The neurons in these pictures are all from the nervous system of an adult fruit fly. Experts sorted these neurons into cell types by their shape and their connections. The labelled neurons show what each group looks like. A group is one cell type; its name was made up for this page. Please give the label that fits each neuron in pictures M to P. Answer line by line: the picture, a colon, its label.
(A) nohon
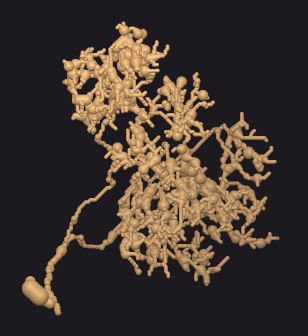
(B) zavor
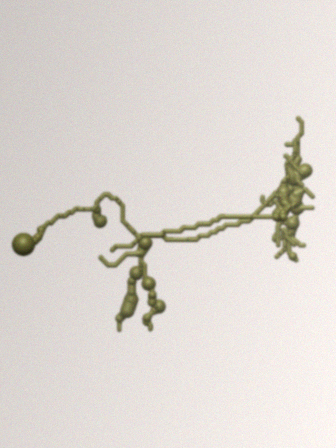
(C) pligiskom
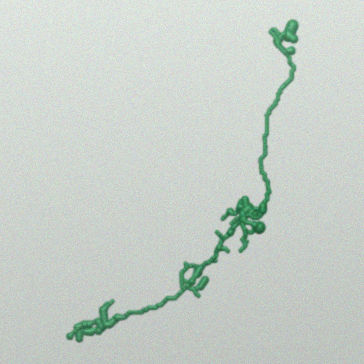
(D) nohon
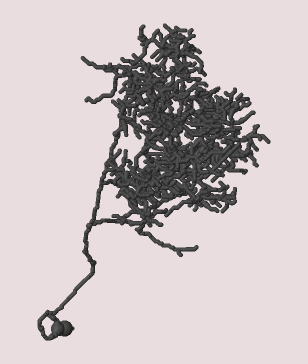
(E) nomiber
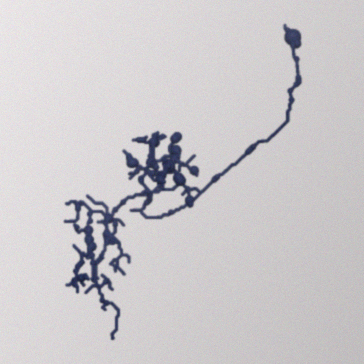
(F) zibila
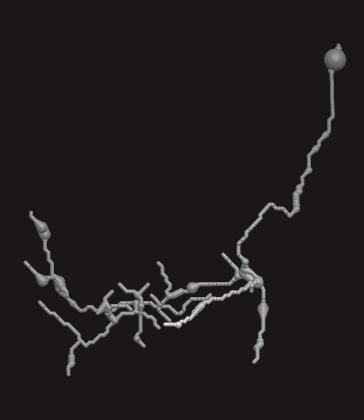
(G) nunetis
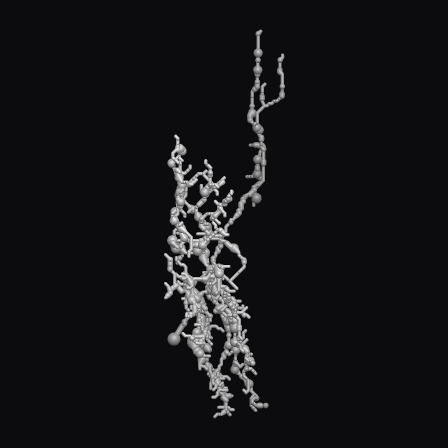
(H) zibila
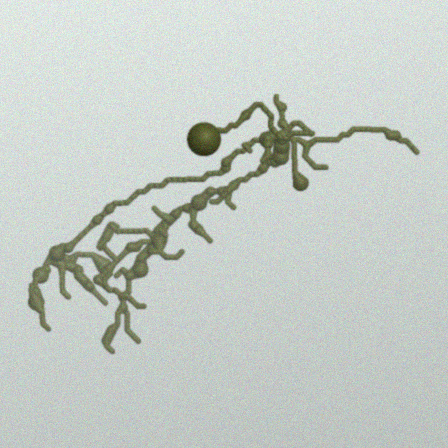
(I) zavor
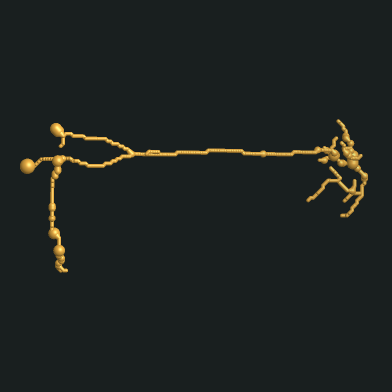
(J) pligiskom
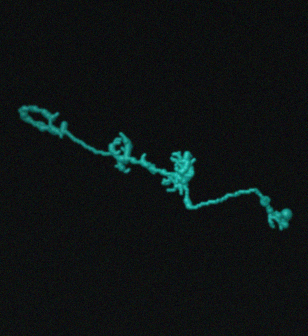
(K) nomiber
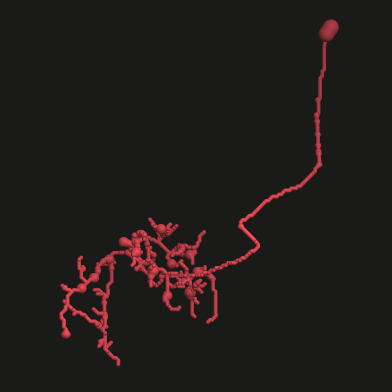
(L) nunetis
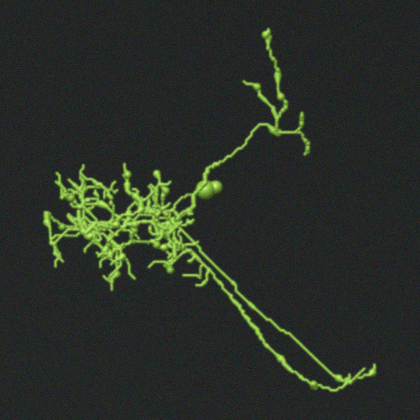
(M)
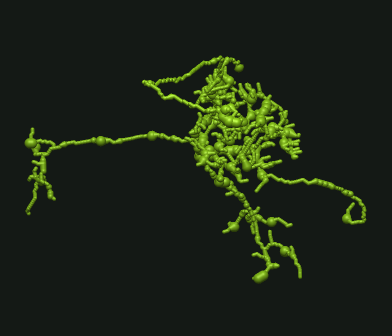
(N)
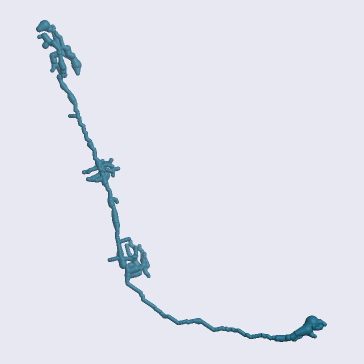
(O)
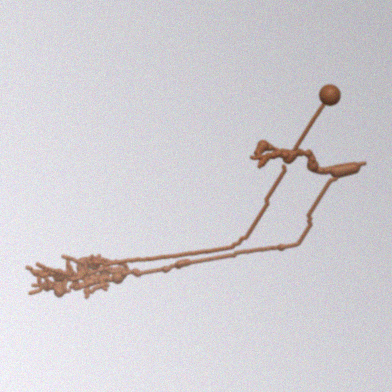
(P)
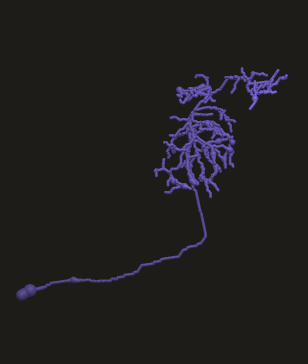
M: nunetis
N: pligiskom
O: zavor
P: nomiber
